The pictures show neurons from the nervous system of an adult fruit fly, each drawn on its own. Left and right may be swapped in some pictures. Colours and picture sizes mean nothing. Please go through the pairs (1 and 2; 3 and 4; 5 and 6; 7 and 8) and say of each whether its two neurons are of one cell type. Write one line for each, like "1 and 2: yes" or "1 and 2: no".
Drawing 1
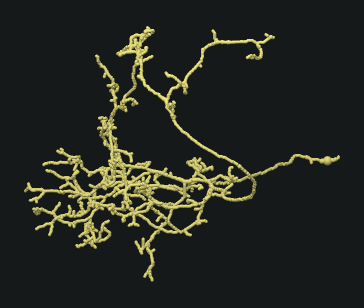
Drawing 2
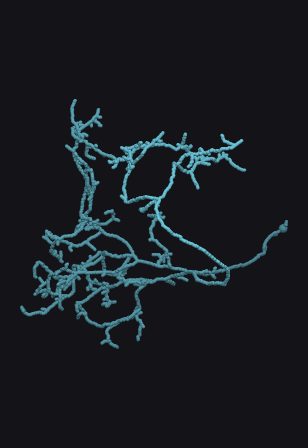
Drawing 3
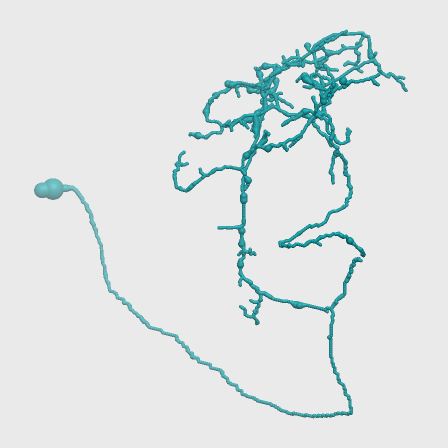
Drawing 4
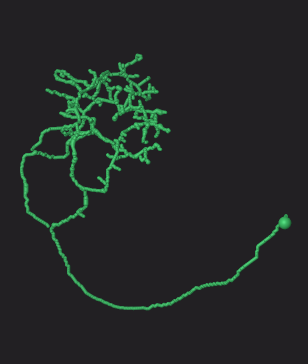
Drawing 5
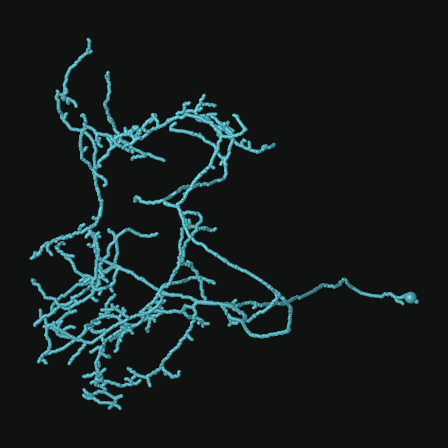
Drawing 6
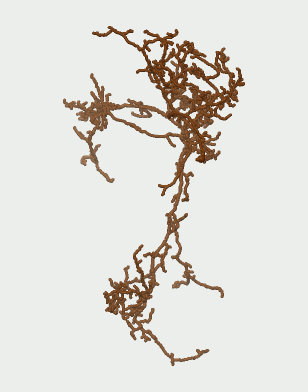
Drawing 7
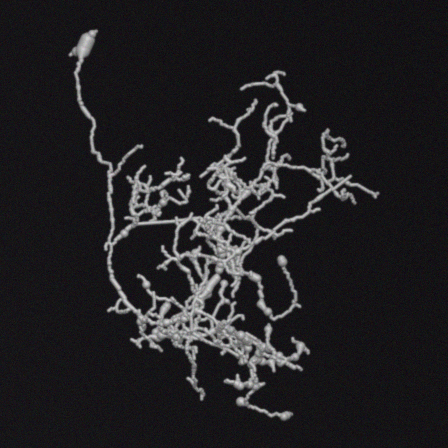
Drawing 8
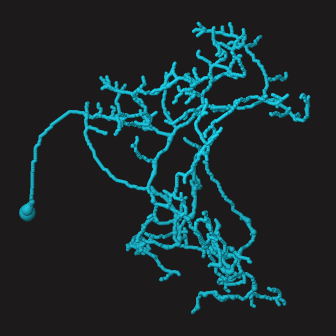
1 and 2: yes
3 and 4: yes
5 and 6: no
7 and 8: yes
